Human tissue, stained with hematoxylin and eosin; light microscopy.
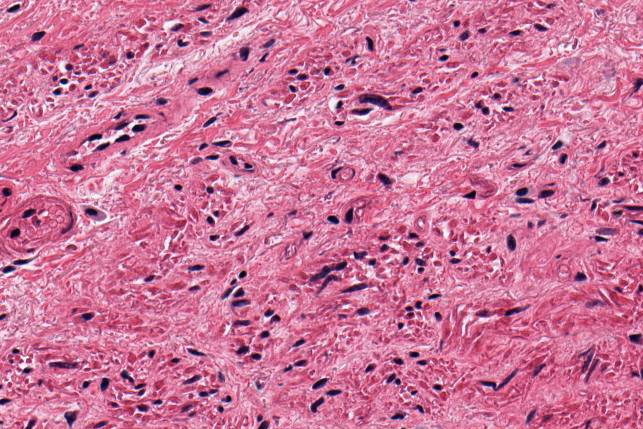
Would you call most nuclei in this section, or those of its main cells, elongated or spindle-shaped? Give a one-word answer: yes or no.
Yes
